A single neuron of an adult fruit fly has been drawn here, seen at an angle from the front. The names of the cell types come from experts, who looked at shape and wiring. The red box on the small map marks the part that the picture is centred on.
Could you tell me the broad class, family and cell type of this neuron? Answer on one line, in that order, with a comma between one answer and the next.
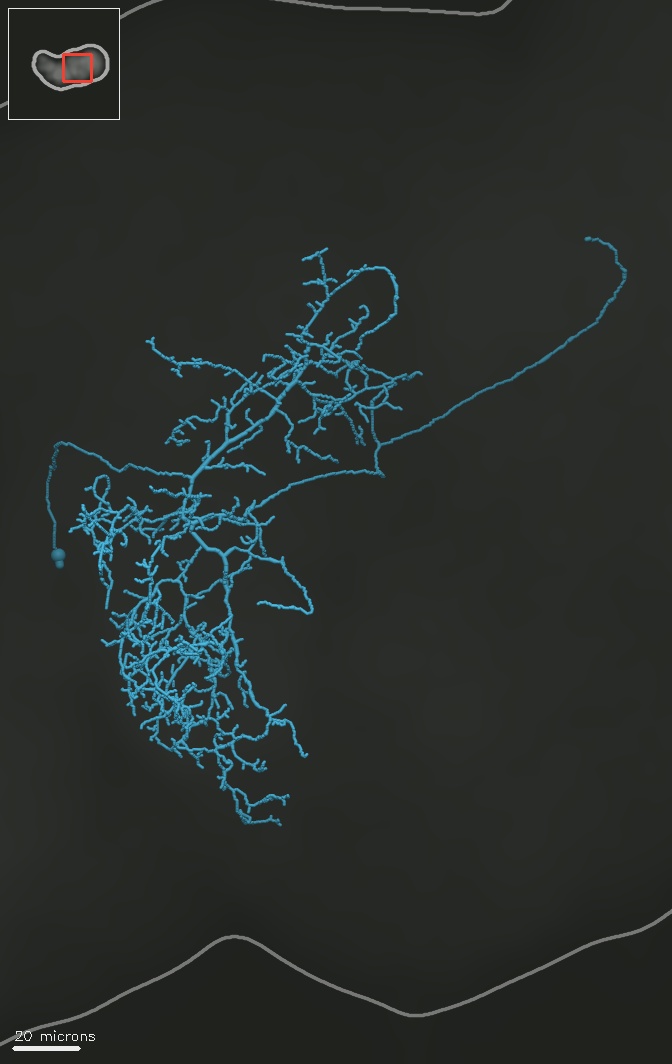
central-brain intrinsic neuron, hemilineage VLPl&p2_posterior, PVLP123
